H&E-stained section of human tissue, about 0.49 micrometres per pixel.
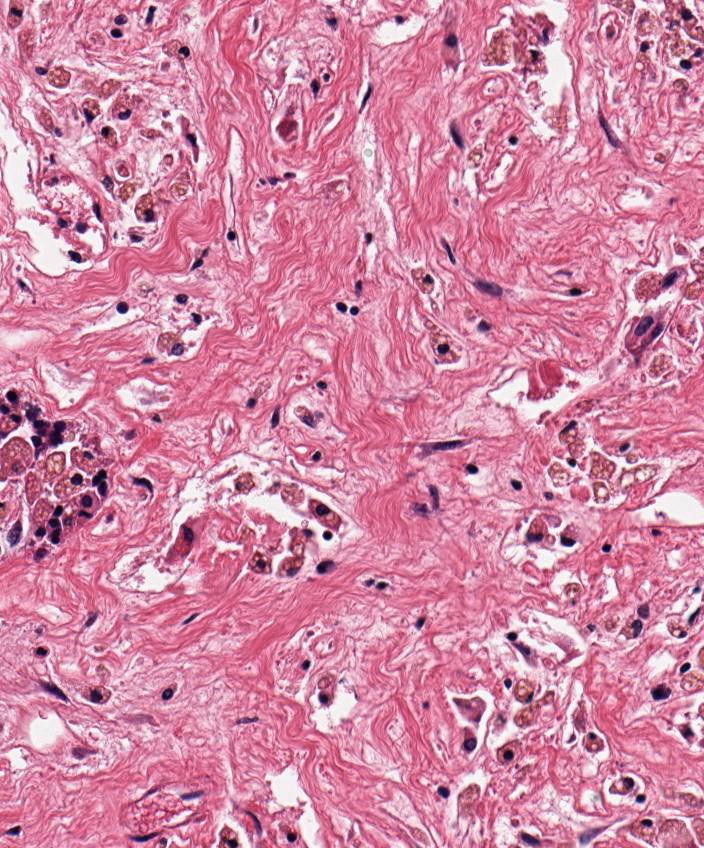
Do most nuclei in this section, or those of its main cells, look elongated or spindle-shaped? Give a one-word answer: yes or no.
No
